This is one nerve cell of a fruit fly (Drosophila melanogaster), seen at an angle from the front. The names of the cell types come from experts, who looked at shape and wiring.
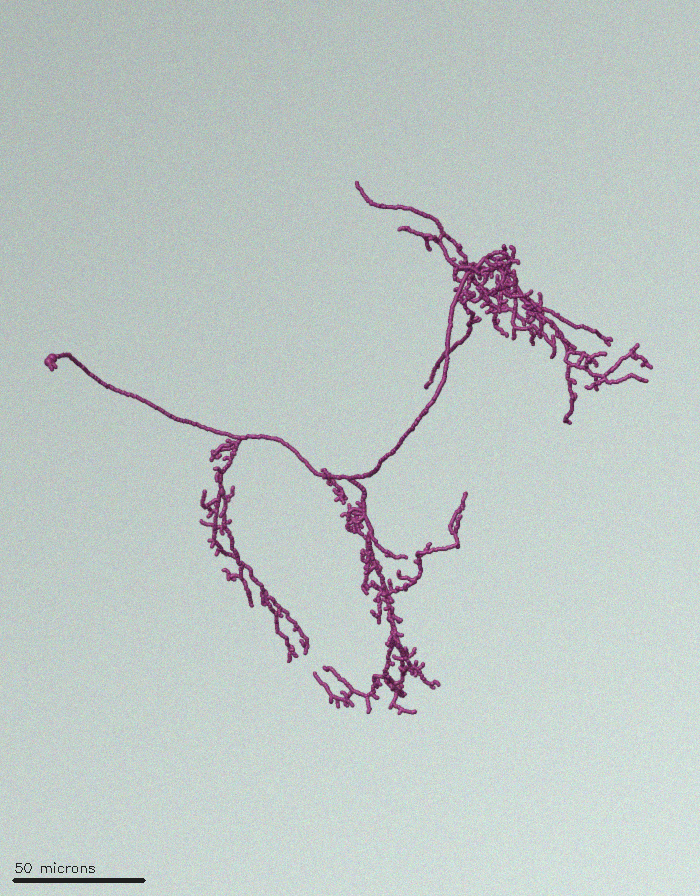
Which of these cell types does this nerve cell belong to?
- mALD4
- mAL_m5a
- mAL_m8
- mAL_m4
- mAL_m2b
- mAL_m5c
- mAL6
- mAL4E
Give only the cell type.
mAL_m5a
